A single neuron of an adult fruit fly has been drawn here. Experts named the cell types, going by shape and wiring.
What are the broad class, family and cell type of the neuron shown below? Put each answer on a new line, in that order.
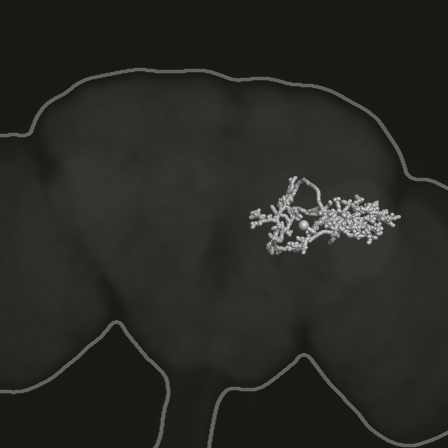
central-brain intrinsic neuron
hemilineage DL1_ventral
PVLP214m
